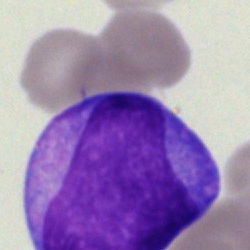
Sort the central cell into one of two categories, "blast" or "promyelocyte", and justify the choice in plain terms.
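Blast, not promyelocyte. Outline smooth and rounded, no surface projections. Nucleus fills most of the cell; cytoplasm visible only as crescents on the left and right. Chromatin finely stippled, not coarsely clumped. Cytoplasm blue, deepest along the cell border.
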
